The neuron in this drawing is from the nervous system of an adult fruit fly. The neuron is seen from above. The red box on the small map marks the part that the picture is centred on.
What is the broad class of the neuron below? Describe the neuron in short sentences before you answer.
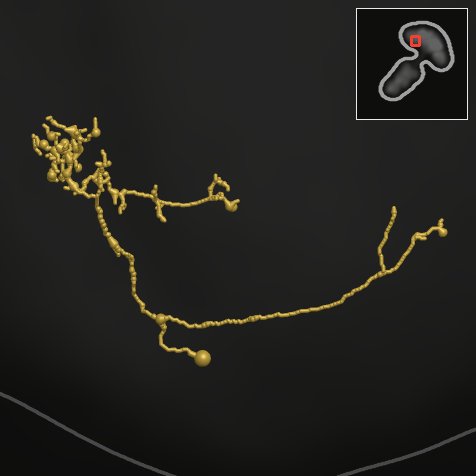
It is in the brain and does not reach the nerve cord. The cell body can be seen at the bottom of the picture. The picture shows dozens of branch ends. This is an optic-lobe intrinsic neuron.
